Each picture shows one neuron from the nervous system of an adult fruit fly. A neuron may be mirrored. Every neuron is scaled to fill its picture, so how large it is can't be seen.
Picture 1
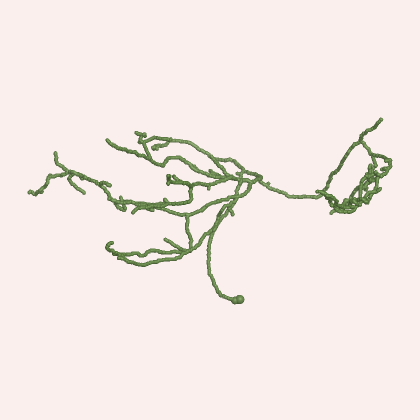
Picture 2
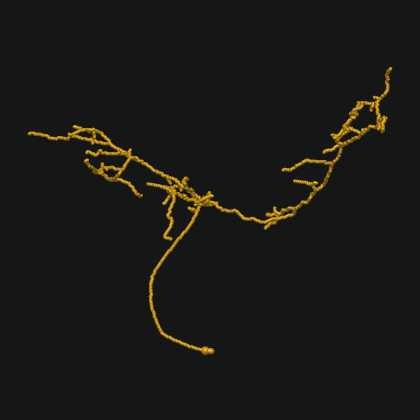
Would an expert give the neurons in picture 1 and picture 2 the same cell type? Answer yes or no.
no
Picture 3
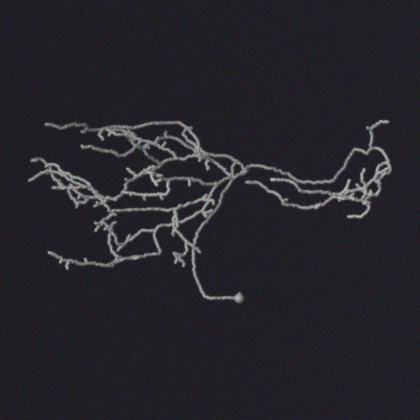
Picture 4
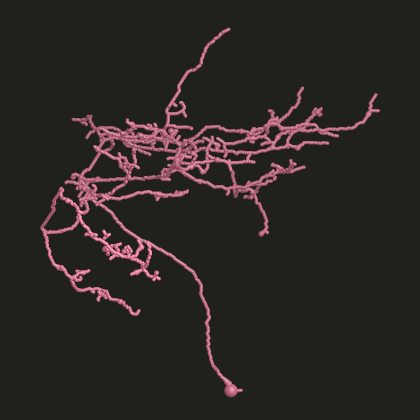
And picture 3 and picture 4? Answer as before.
no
